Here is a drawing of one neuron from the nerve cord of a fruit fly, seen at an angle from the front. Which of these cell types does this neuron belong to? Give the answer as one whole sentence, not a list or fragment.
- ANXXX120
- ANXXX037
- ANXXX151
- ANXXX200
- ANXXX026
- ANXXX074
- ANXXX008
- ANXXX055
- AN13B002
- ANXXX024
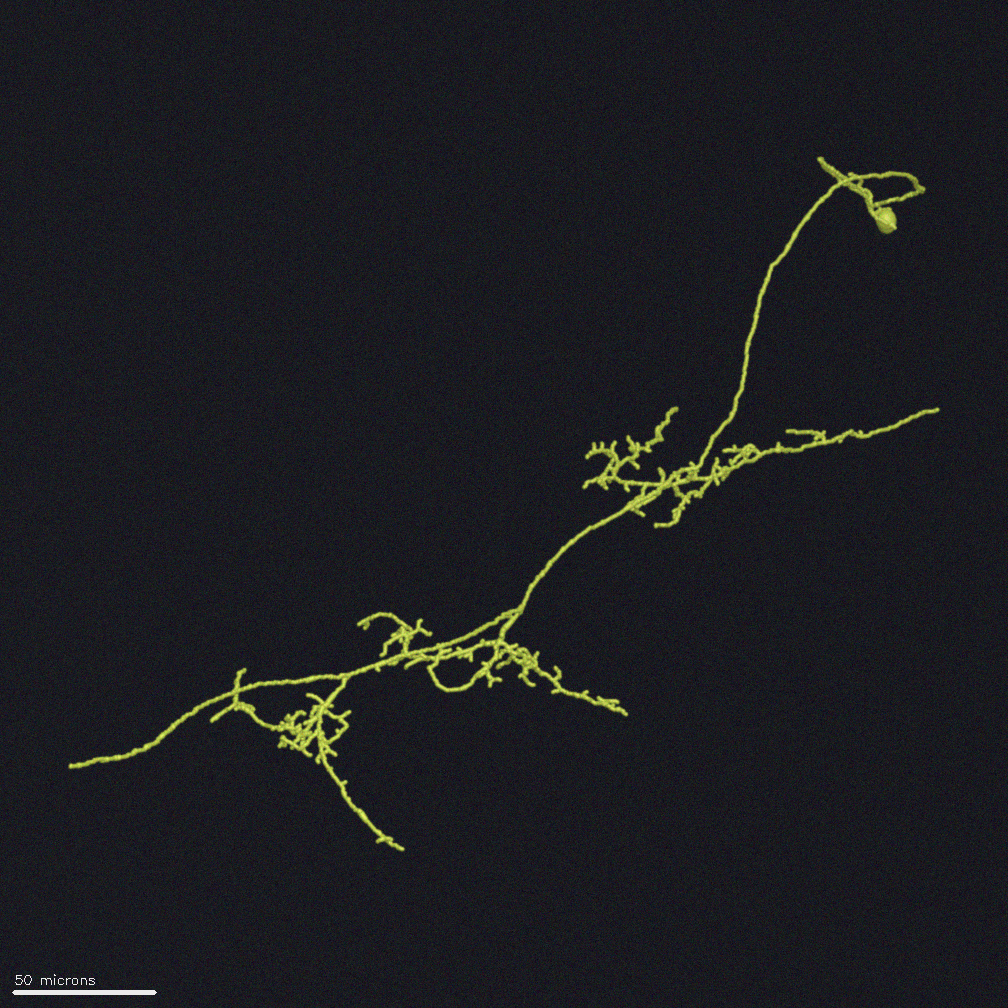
The cell type that fits this neuron is ANXXX120.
